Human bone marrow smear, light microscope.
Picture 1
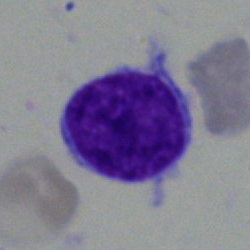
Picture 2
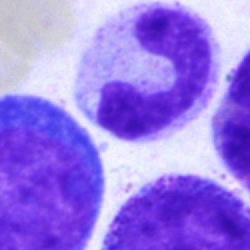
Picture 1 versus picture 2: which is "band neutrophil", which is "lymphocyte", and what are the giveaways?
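The lymphocyte is in picture 1, and the band neutrophil is in picture 2. The lymphocyte's outline is roughly round to slightly oval, while the band neutrophil has a round, smooth outline. Neither nucleus shows a nucleolus: none is distinct in the lymphocyte, and none is visible in the band neutrophil.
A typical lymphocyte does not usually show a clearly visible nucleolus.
The band neutrophil's nucleus is a curved horseshoe with its opening facing left, and pale lilac-grey cytoplasm fills the hollow of the curve.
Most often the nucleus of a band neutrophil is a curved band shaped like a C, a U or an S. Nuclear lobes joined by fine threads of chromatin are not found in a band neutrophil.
The lymphocyte has thin hair-like projections extending from its upper right and from its bottom. Its neighbours are two red cells, at the upper right and lower left, which do not touch it. The band neutrophil, by contrast, has larger cells with dark purple nuclei lying close below-left, below-right and to its right.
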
